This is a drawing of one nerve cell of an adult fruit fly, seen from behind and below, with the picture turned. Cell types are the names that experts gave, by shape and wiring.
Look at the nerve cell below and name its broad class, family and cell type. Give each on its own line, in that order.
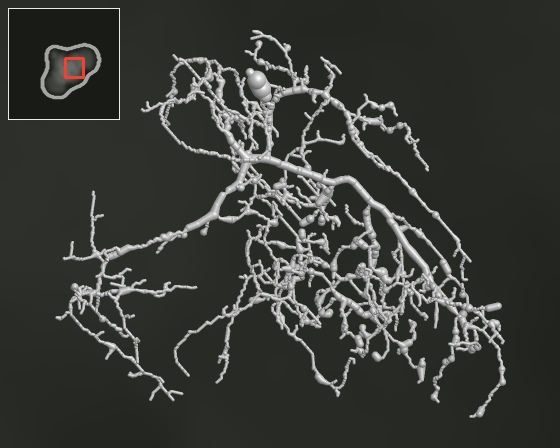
nerve-cord intrinsic neuron
hemilineage 03A
IN03A023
